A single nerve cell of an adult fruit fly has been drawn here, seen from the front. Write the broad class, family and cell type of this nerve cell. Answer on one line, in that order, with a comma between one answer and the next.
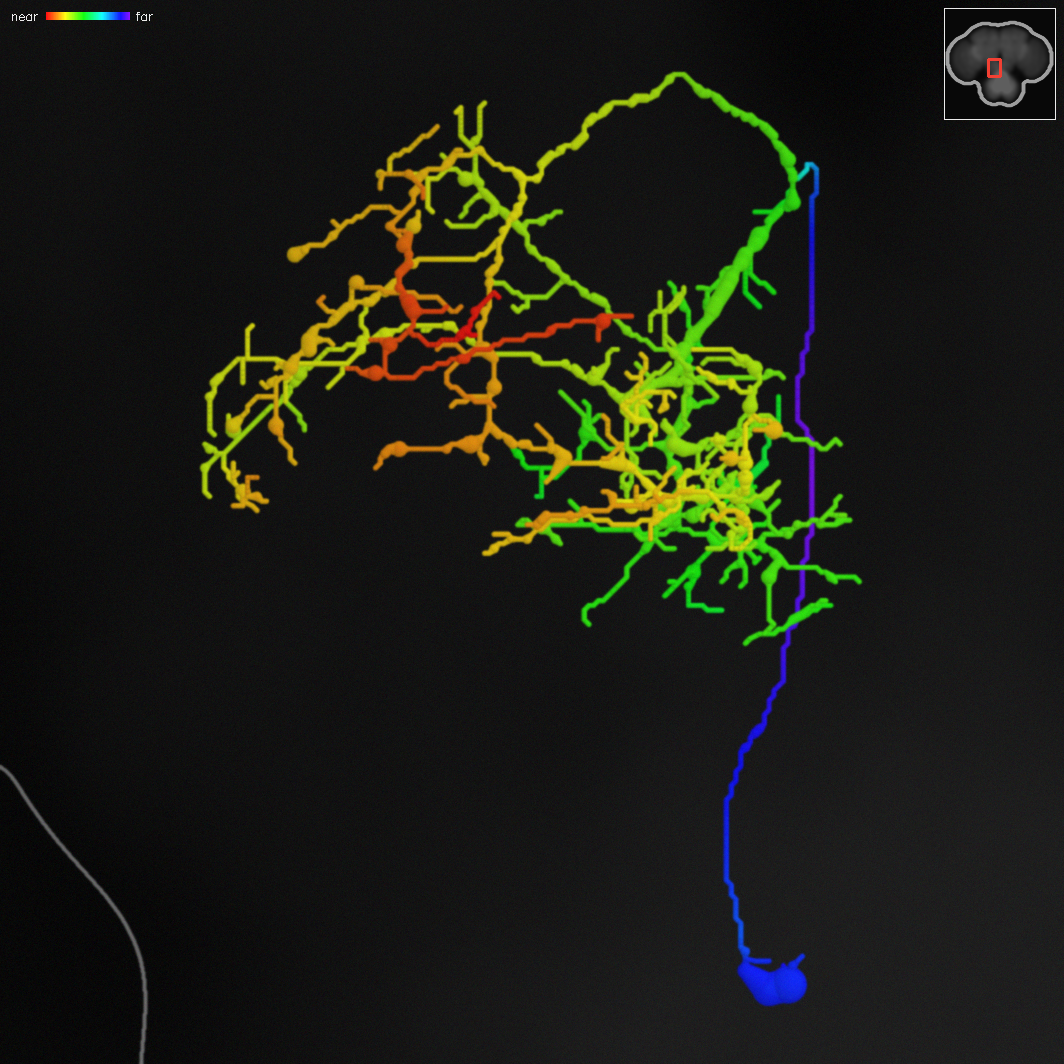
central-brain intrinsic neuron, hemilineage LB5, GNG409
